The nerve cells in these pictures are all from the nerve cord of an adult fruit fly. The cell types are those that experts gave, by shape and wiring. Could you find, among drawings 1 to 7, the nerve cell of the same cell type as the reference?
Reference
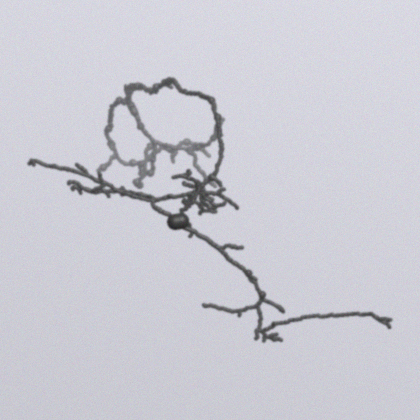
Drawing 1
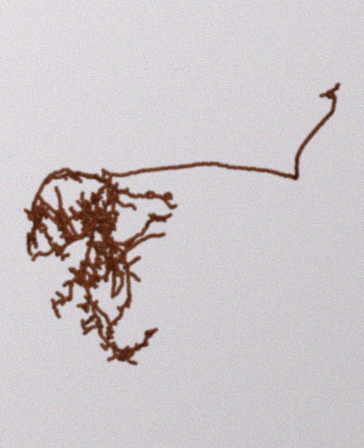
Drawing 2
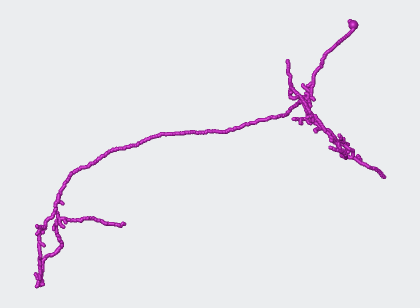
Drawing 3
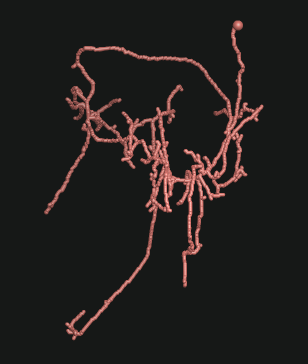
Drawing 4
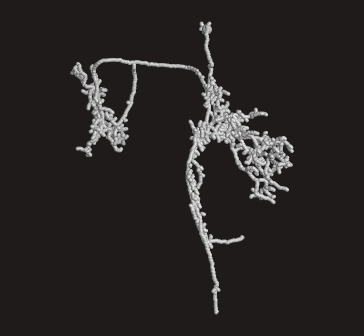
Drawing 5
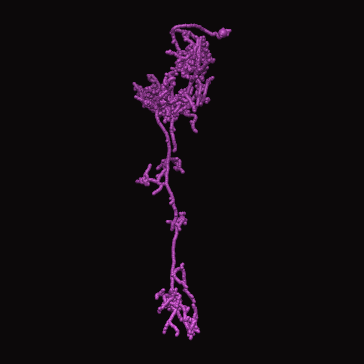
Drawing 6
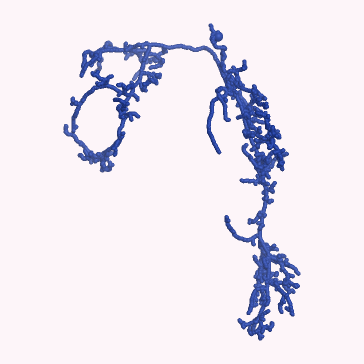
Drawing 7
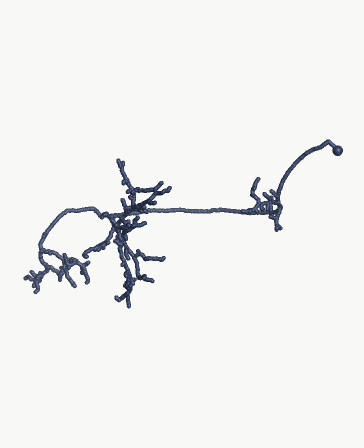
2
